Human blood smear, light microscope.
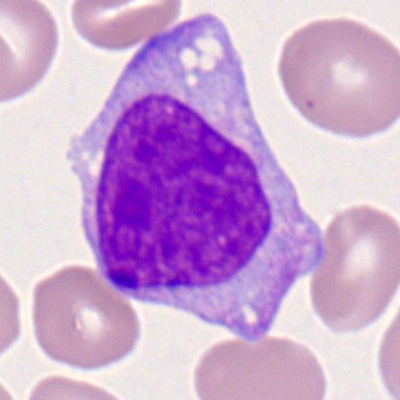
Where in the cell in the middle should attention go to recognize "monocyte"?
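This cell is a monocyte. Its cytoplasm is abundant and pale greyish blue.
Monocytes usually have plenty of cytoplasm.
Above the nucleus, a small cluster of clear vacuoles lies in the cytoplasm.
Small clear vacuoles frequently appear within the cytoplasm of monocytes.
The nucleus lies off-centre, toward the lower left of the cell, and its chromatin is coarse and patchy, with darker clumps.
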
